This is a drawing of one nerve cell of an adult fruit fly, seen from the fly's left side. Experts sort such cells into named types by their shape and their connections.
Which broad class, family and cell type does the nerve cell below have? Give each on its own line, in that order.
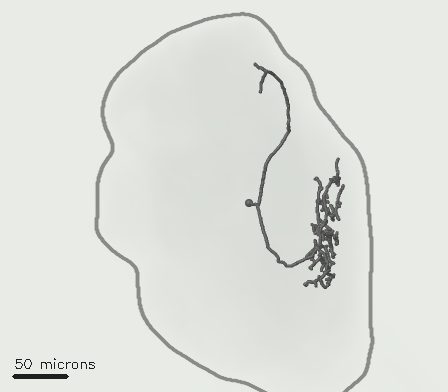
visual projection neuron
LC
LC28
